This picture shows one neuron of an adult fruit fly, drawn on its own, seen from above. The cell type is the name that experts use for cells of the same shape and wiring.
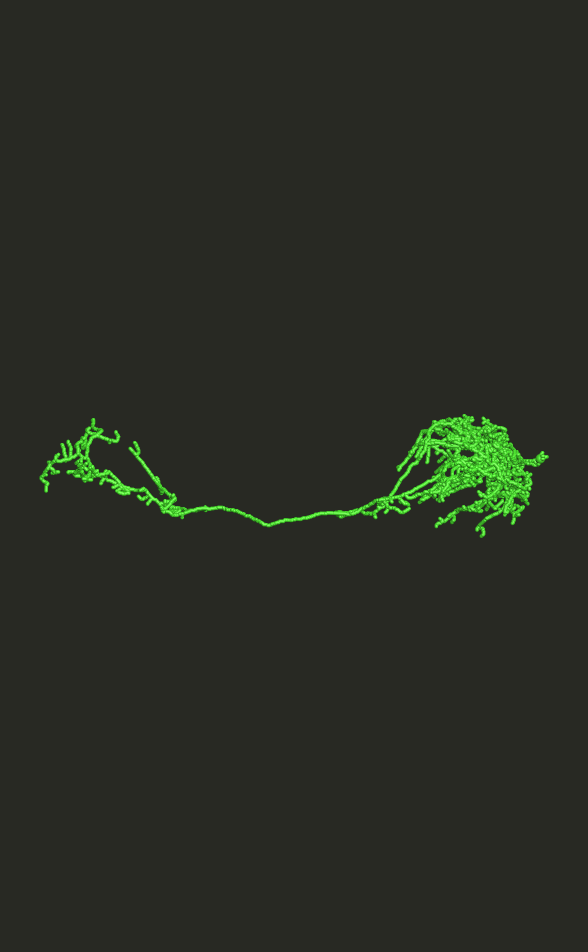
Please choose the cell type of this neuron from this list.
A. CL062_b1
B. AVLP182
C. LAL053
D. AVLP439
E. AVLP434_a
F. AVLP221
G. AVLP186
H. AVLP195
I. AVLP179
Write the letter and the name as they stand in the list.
D. AVLP439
